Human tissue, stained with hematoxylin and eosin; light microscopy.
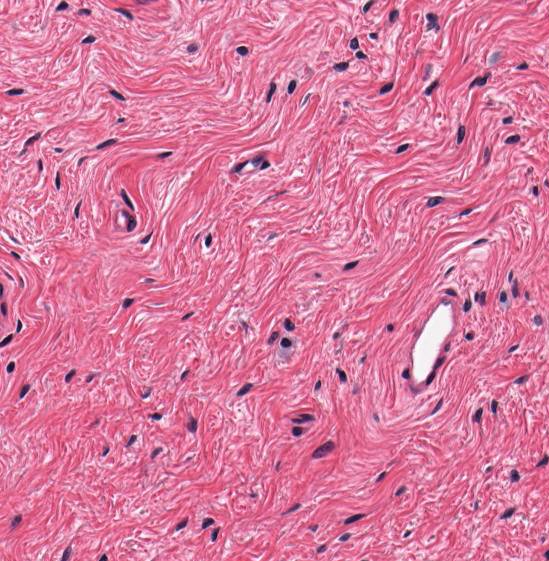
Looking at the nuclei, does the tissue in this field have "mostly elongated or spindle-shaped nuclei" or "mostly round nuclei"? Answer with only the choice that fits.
Mostly elongated or spindle-shaped nuclei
